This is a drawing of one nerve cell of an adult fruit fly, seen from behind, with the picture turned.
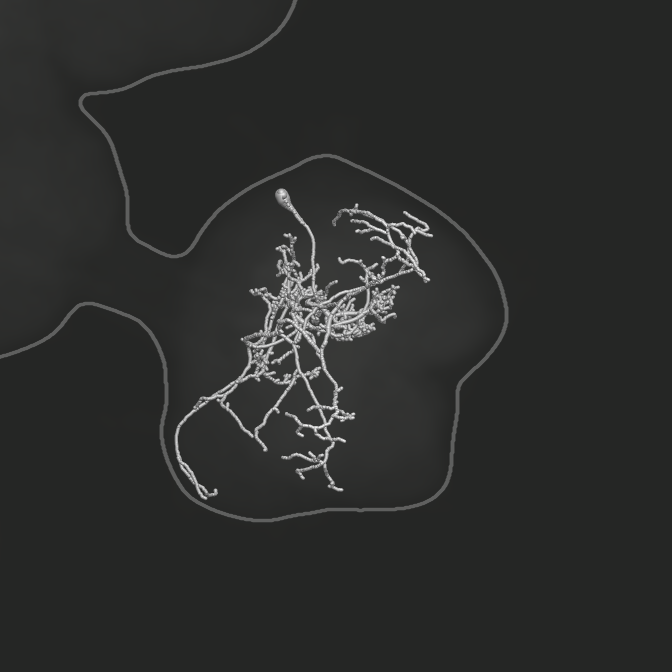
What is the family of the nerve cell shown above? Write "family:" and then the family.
family: hemilineage 23B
